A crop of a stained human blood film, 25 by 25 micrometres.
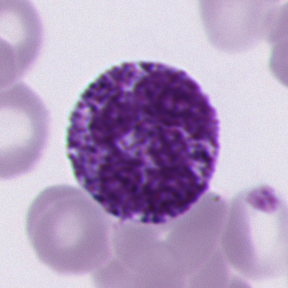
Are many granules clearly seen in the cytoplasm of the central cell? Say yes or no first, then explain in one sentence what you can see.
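Yes. Coarse dark purple granules fill the whole cell.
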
